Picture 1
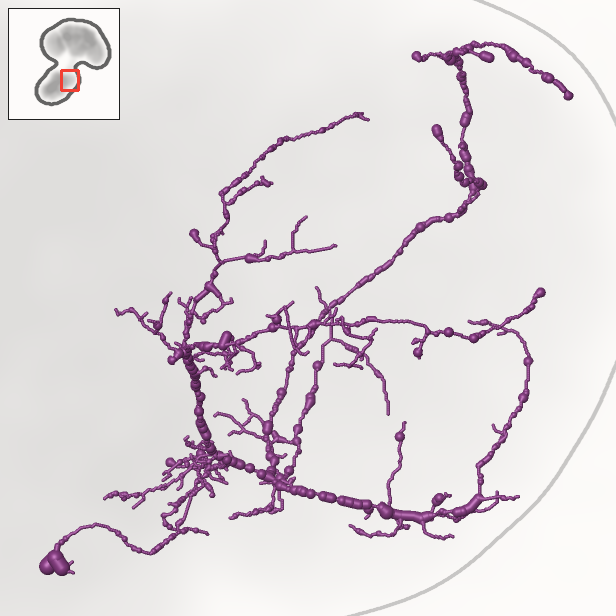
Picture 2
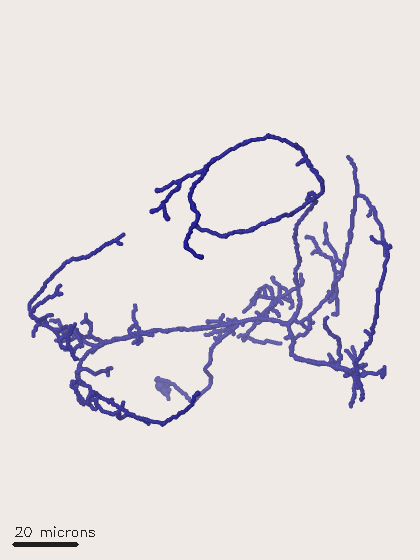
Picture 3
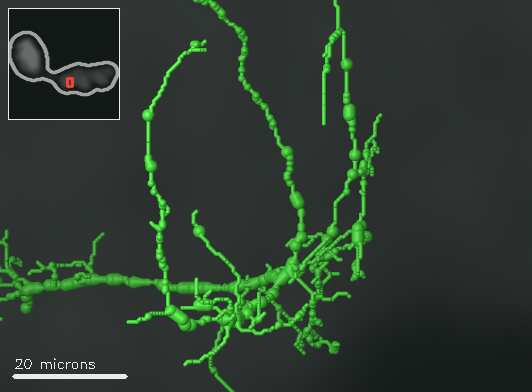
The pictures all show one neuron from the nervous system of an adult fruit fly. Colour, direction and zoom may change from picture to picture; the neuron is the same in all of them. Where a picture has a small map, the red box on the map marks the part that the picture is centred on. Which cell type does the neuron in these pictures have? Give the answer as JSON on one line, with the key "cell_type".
{"cell_type": "IN04B100"}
